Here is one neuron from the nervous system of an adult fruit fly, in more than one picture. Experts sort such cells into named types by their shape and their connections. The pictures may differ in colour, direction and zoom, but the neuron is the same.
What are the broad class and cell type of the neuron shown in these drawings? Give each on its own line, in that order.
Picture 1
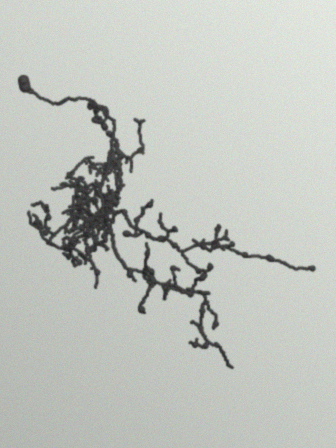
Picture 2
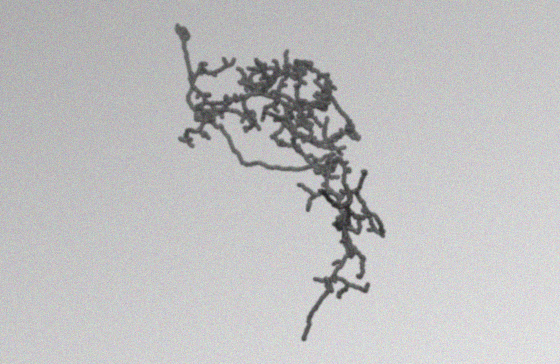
central-brain intrinsic neuron
CB1565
